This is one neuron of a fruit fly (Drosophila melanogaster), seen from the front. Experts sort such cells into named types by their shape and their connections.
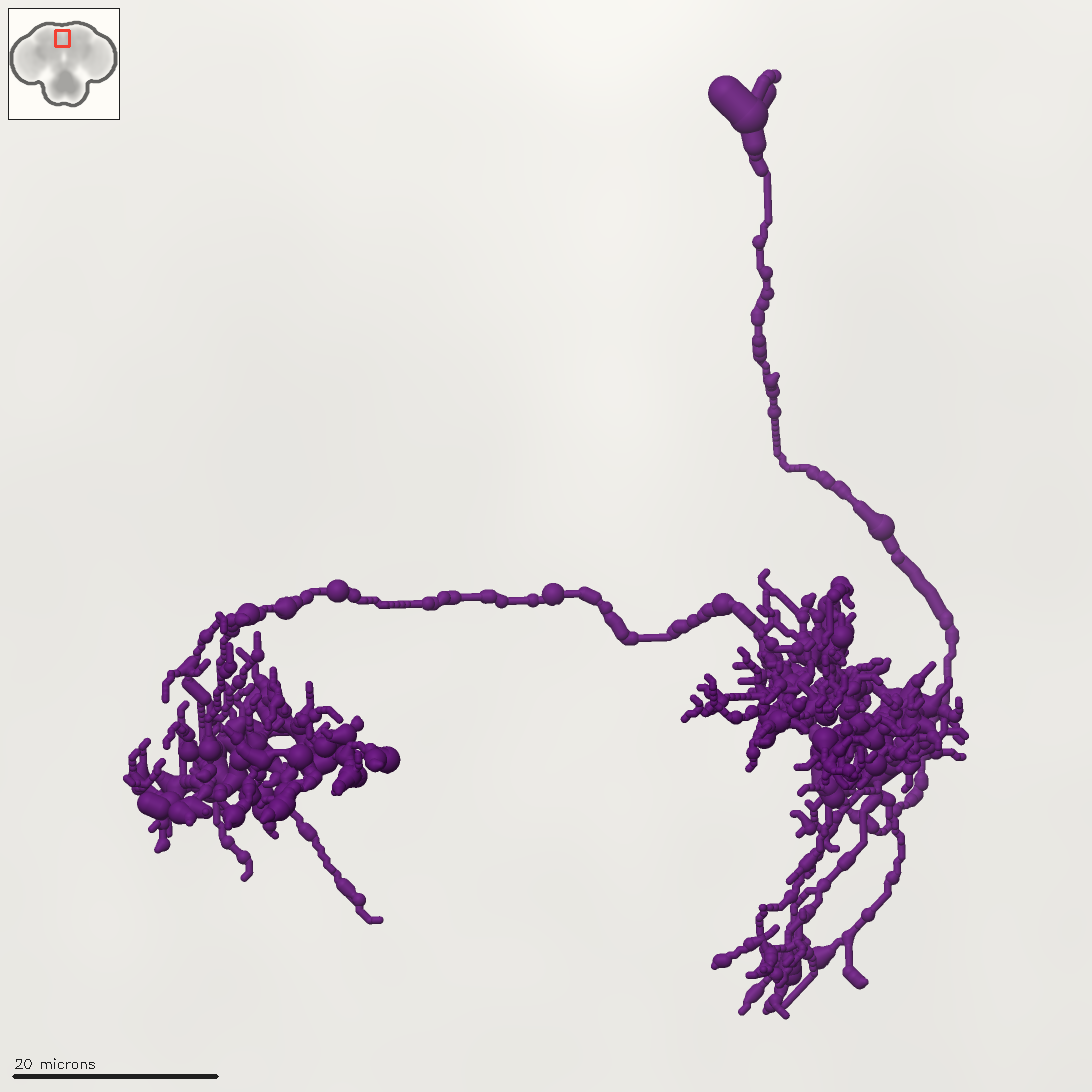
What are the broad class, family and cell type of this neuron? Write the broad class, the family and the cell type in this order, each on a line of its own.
central-brain intrinsic neuron
class CX
hDeltaG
